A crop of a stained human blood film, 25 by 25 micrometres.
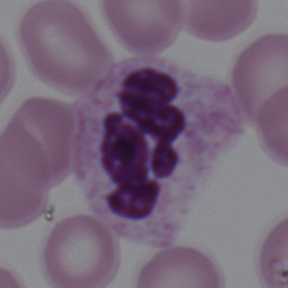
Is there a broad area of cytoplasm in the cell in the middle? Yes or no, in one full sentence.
Yes, what surrounds the nucleus is a broad expanse of cytoplasm.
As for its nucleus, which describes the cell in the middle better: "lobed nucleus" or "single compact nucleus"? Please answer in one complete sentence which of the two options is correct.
Within the cell, the nucleus is split into distinct lobes.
